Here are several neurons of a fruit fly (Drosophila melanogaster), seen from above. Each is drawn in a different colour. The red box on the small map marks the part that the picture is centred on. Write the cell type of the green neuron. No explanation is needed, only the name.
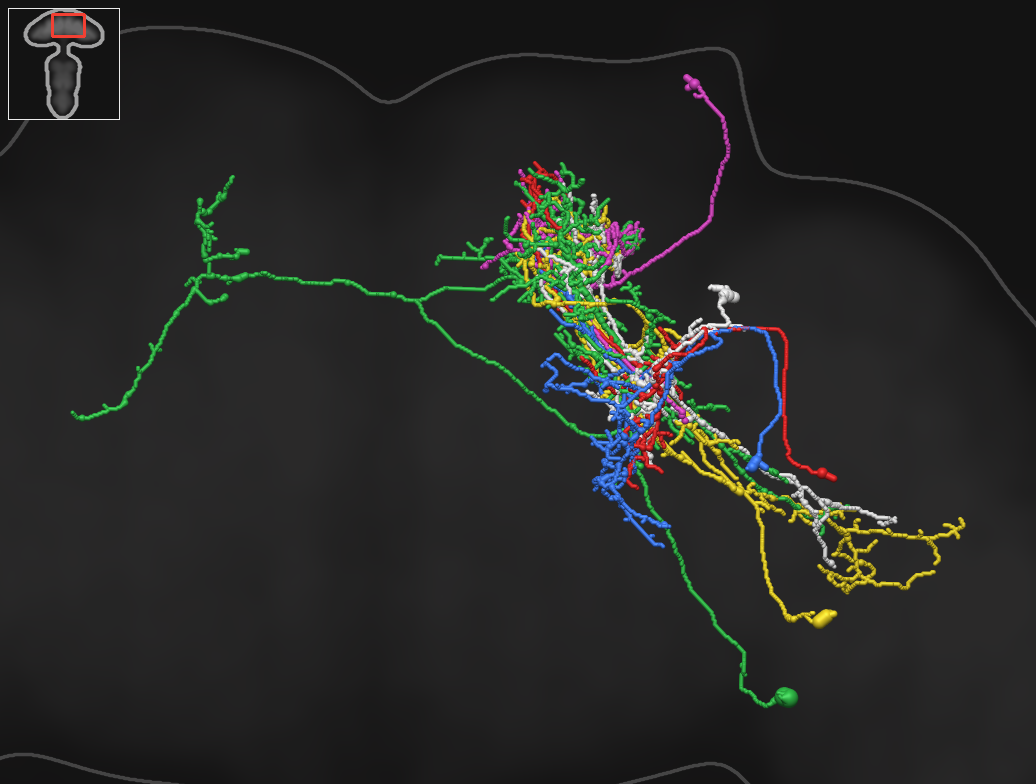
SIP052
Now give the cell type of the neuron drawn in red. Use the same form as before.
CB4197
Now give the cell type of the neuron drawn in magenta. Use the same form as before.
CRE055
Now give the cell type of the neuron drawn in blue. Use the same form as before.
SIP015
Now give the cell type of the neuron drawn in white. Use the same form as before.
CB4196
